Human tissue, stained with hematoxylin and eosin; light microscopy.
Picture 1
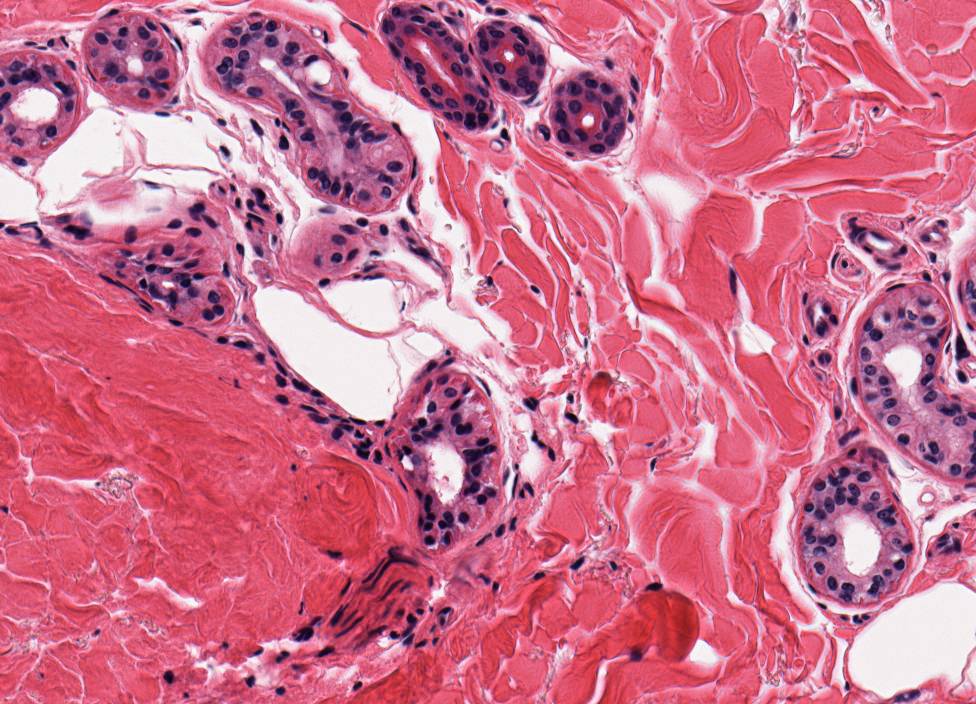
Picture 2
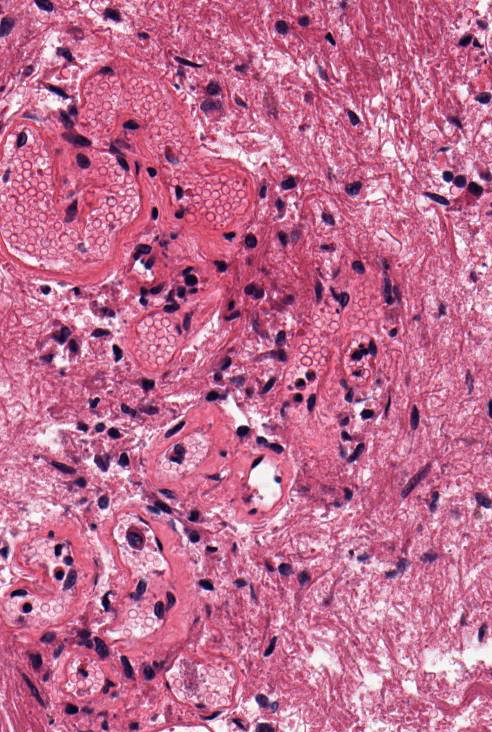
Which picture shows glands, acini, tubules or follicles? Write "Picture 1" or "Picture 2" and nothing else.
Picture 1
